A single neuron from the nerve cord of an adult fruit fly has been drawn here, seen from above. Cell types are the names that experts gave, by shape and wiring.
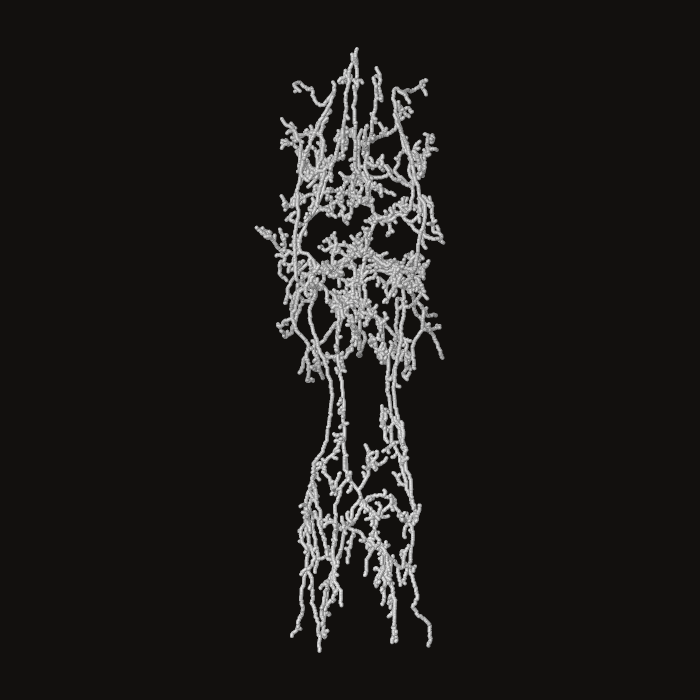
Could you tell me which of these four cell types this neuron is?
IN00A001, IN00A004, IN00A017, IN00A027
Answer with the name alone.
IN00A004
